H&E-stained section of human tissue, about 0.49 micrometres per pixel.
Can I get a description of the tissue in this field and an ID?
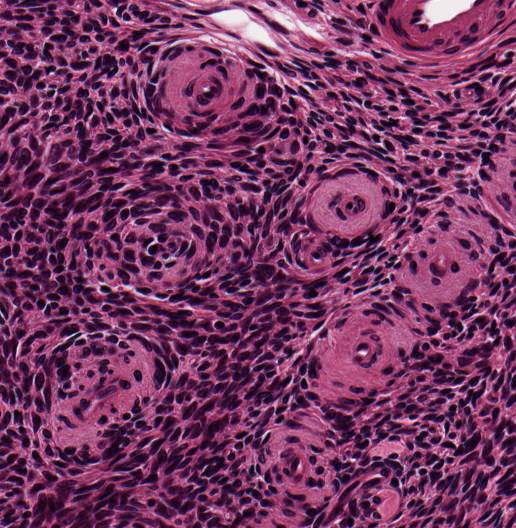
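Look first at how tightly the cells are packed: the whole field is one dense sheet, scattered through with many round, concentric whorls. Around each whorl, the neighbouring cells curve in layers, rather like an onion. Between the whorls, the cells have oval to spindle-shaped dark nuclei and only scant cytoplasm. You won't find any glands or lumen-forming tubules among them. This tissue is ovary.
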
